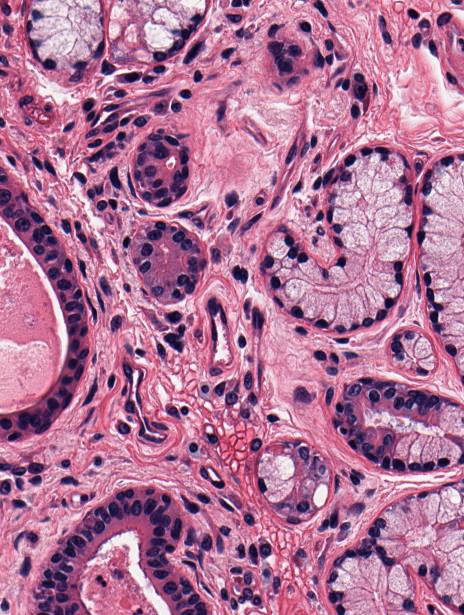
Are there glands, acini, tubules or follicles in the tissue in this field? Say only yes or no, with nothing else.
Yes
